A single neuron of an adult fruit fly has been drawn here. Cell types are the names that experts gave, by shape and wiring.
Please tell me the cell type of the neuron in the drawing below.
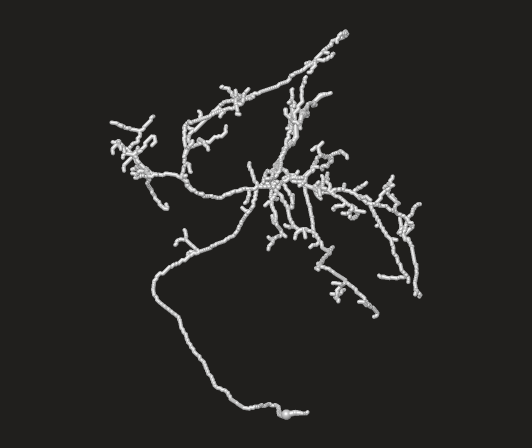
IN19A109_a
